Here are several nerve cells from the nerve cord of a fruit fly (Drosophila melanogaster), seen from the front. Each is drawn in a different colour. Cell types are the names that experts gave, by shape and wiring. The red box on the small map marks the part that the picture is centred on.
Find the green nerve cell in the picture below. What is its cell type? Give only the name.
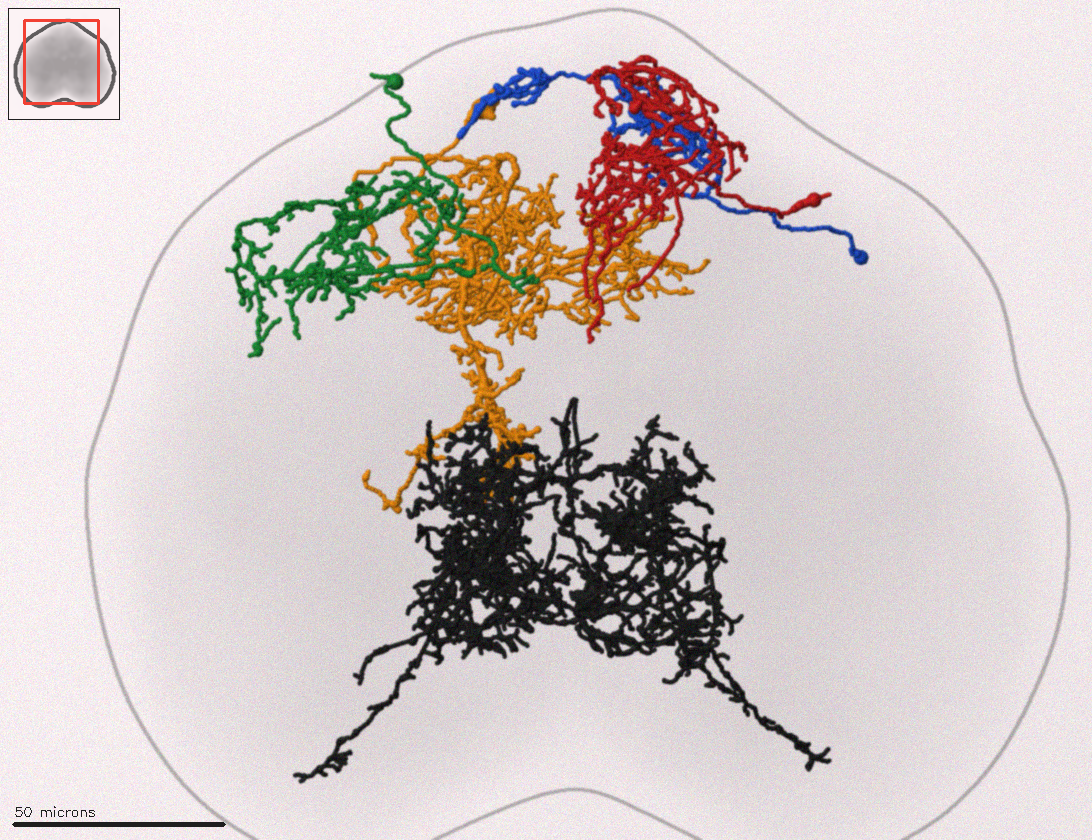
IN03B083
